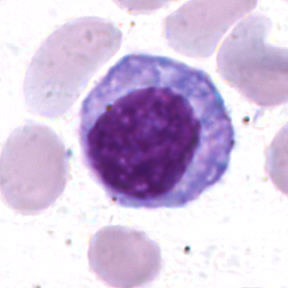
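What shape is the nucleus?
Round, with no notch or fold.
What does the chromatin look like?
Dark purple and coarsely clumped.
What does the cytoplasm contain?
No granules are visible in it.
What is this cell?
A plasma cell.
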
